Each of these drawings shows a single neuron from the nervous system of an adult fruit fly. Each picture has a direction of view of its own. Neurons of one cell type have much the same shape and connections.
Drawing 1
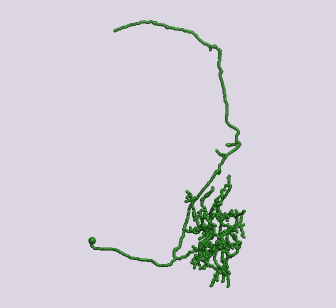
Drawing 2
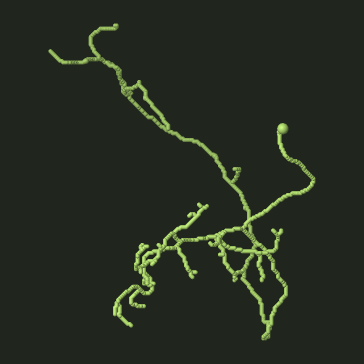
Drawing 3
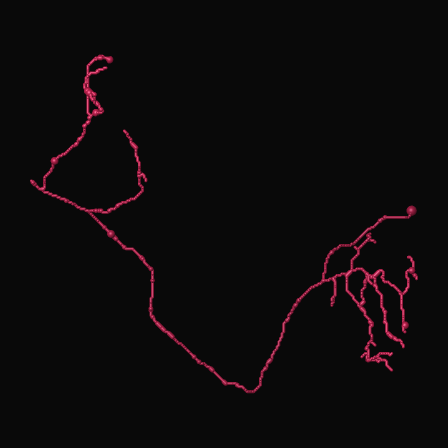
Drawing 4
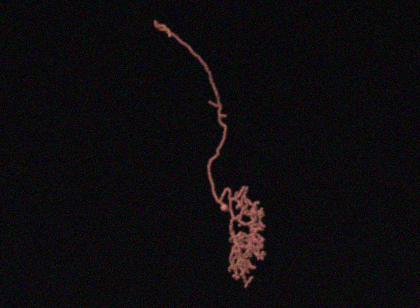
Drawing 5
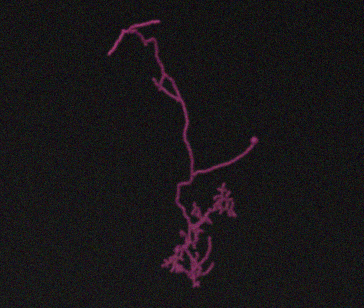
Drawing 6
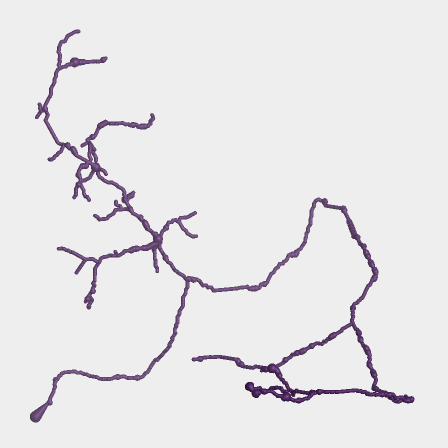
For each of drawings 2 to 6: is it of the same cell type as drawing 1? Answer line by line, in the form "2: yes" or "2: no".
2: no
3: no
4: yes
5: yes
6: no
